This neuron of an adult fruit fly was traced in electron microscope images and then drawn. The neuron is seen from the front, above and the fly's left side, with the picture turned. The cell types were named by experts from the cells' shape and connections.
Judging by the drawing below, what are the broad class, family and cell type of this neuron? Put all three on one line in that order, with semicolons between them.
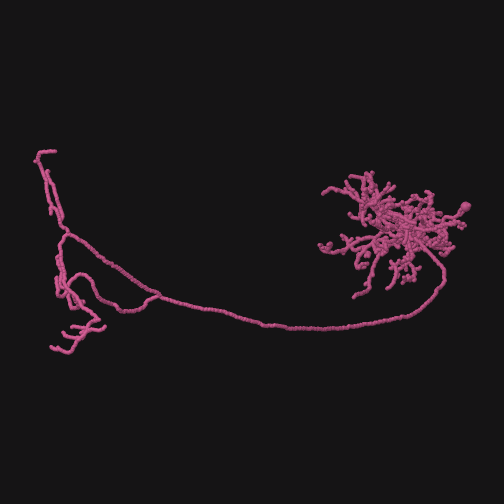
central-brain intrinsic neuron; hemilineage VLPl&p2_lateral; AVLP139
